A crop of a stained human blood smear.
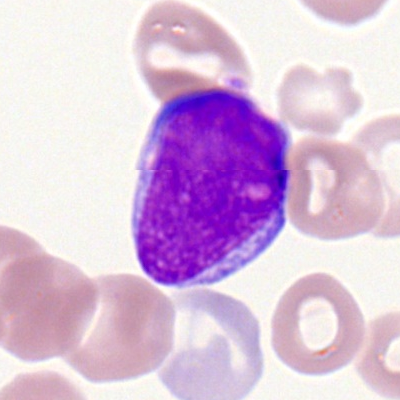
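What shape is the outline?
Angular, with fairly straight sides, not round.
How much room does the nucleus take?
Nearly the whole cell; only a narrow rim of deep blue cytoplasm is left.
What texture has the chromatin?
Finely stippled, with no coarse dark clumps.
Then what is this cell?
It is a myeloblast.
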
